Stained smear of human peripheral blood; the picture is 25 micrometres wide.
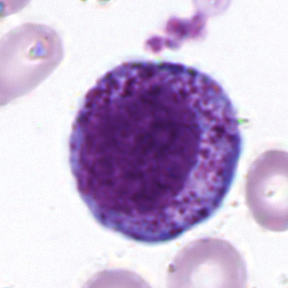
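Promyelocyte, the nucleated cell at the centre of this blood smear. Looking closely, I find the nucleus sitting off-centre, toward the left side of the cell. The cytoplasm makes a broad crescent on the right but only a thin rim on the left. Many dark purple granules are scattered through it. Some dark granules also lie over the nucleus, I note.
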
